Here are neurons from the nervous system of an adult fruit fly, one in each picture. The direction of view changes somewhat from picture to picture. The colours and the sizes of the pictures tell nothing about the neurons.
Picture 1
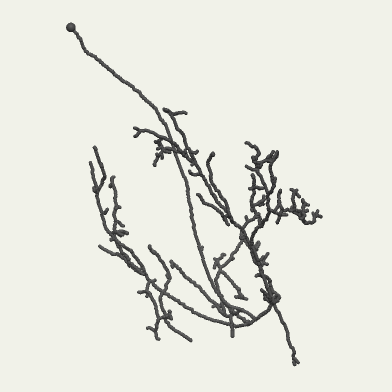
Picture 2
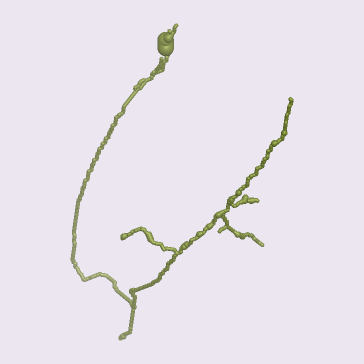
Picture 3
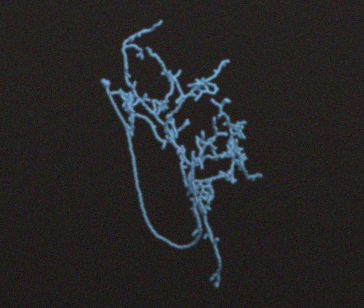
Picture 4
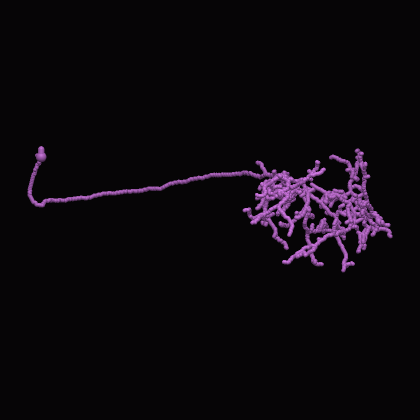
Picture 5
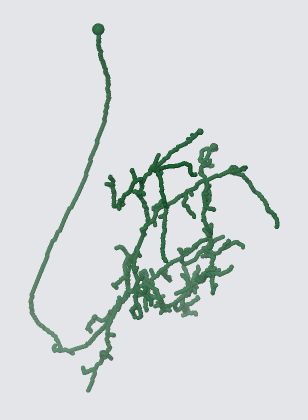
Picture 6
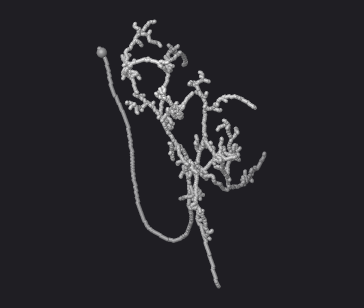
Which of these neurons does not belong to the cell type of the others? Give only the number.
4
